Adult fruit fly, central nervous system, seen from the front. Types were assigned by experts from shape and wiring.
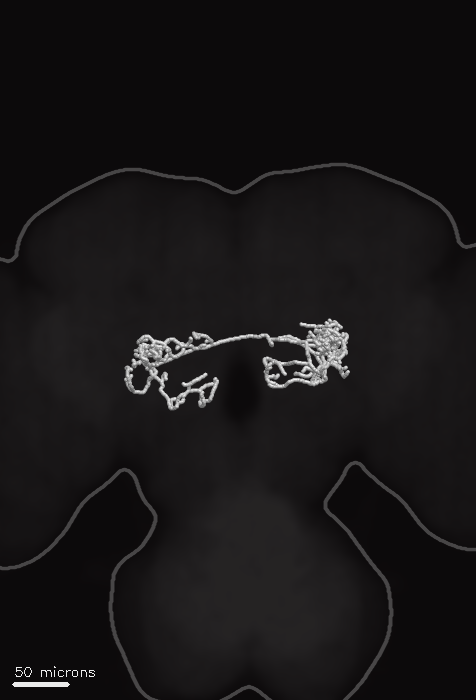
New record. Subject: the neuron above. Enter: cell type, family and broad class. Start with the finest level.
lLN8; hemilineage ALl1_dorsal; central-brain intrinsic neuron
